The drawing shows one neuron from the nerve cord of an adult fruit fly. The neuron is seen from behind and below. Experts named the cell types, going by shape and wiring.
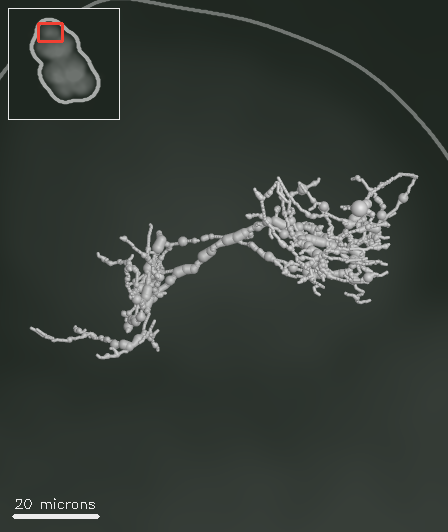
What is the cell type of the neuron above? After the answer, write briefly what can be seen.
Its cell type is INXXX394. This is a nerve-cord intrinsic neuron. From left to right in the picture it spans about 95 microns. The picture shows dozens of branch ends.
